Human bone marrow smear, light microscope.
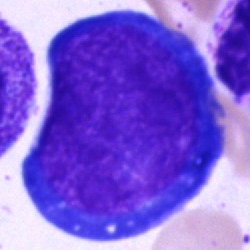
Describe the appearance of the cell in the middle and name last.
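Look first at the outline: roughly round, but with a shallow indentation on the left side. Around the nucleus the cytoplasm forms only a narrow rim of deep blue. You won't find granules in it, though several small clear vacuoles sit along the lower edge. This one is a proerythroblast.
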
